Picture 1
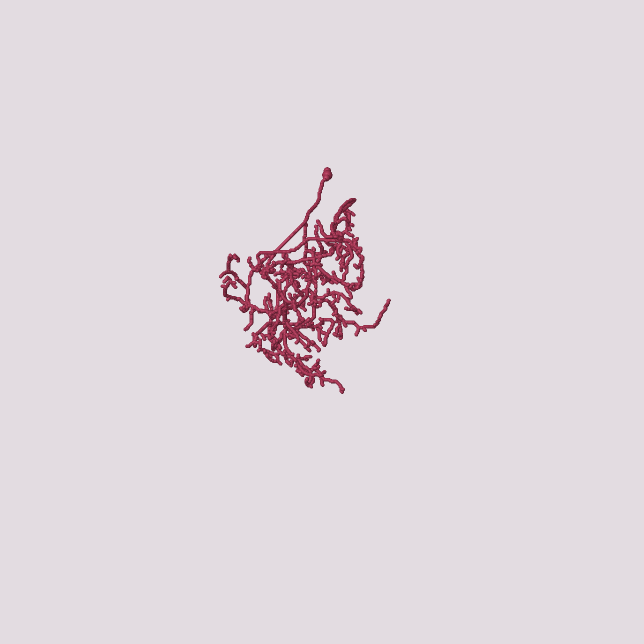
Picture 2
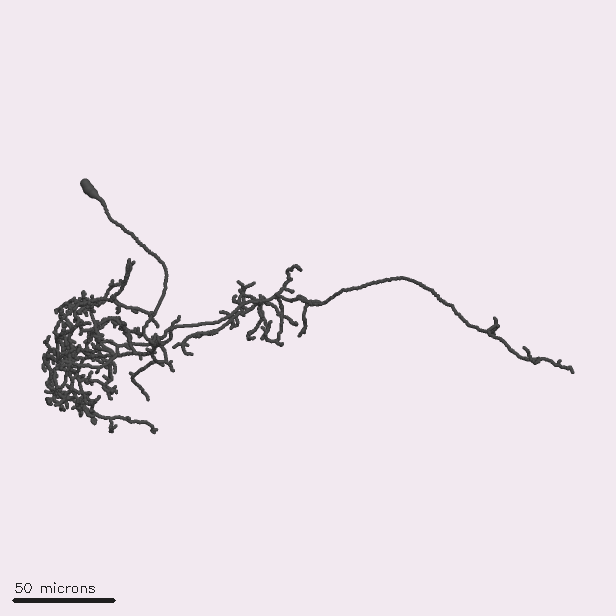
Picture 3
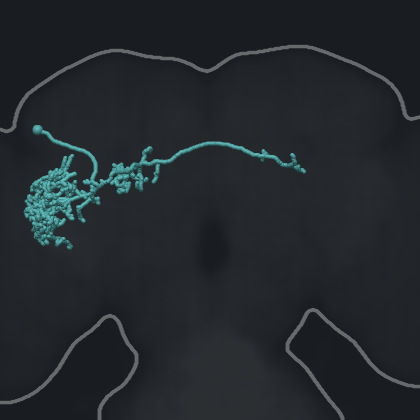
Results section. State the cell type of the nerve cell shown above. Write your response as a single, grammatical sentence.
Regarding its cell type, the nerve cell is AVLP064.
